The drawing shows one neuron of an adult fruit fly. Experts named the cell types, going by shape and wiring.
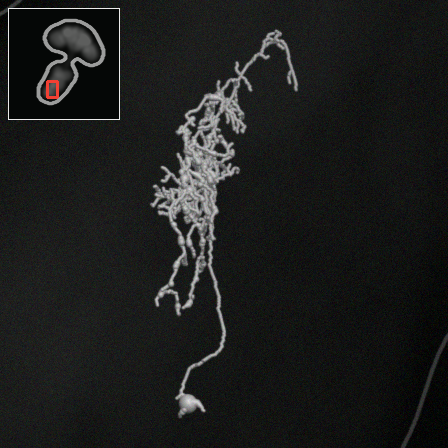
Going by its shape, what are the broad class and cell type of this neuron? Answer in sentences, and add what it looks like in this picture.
It is a nerve-cord intrinsic neuron. Its cell type is INXXX400. It lies in the nerve cord. The cell body can be seen at the bottom of the picture. The picture shows dozens of branch ends.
